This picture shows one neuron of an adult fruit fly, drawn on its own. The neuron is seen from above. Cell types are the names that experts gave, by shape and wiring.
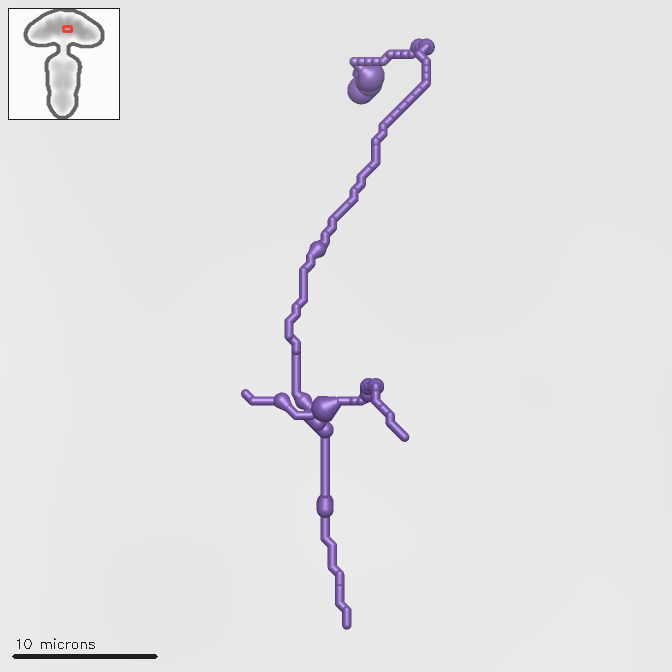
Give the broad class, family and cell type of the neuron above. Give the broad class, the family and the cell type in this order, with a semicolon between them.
sensory neuron entering the brain; class mechanosensory; BM_InOm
